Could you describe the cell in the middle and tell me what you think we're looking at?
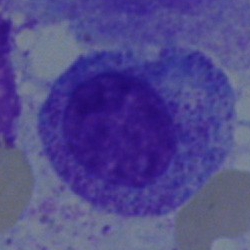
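First, the outline seems roughly round. The nucleus isn't central; it sits off toward the left of the cell. Around it the cytoplasm makes a moderate rim, and I notice it's widest on the right side. The background colour of that cytoplasm is blue. This one is a myelocyte.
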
